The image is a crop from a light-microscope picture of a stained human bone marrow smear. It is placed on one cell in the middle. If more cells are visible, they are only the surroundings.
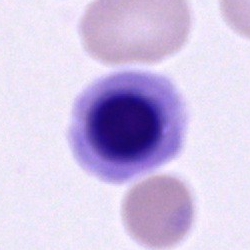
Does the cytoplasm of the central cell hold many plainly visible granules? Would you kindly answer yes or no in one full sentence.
No, the cytoplasm does not hold many granules; none are visible in it.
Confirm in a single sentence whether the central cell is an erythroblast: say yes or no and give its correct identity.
Yes, an erythroblast is what the central cell is.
